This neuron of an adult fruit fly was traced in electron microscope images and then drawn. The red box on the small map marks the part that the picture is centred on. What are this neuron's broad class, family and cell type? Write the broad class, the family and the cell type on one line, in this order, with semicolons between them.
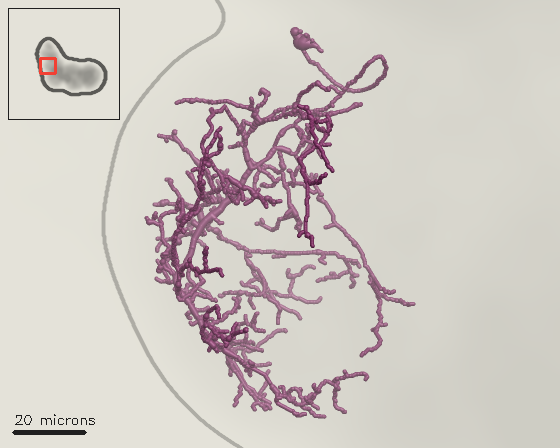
nerve-cord intrinsic neuron; hemilineage 03A; IN03A038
